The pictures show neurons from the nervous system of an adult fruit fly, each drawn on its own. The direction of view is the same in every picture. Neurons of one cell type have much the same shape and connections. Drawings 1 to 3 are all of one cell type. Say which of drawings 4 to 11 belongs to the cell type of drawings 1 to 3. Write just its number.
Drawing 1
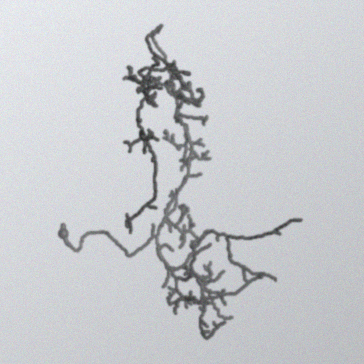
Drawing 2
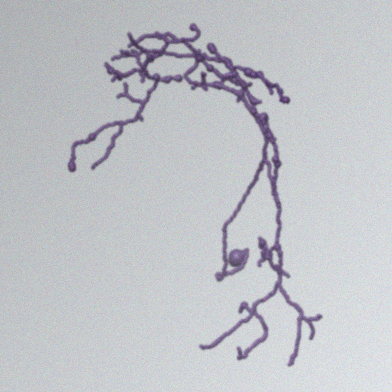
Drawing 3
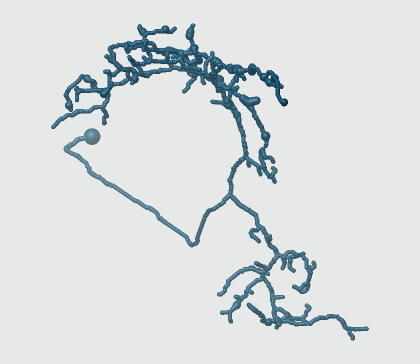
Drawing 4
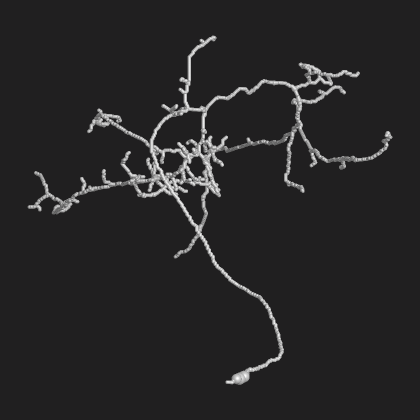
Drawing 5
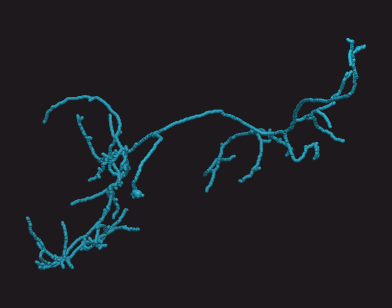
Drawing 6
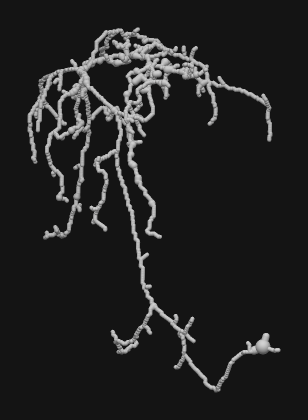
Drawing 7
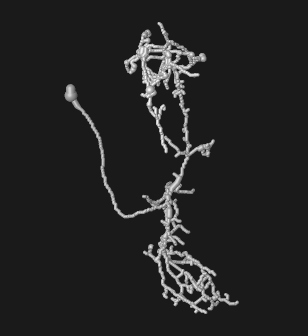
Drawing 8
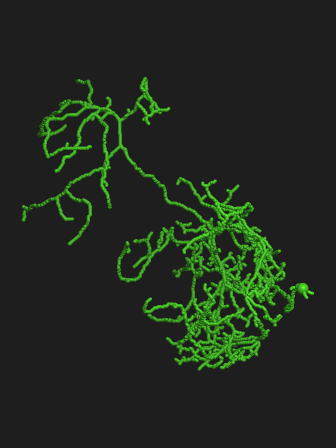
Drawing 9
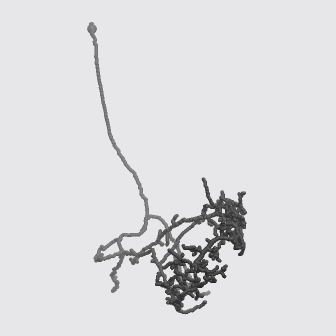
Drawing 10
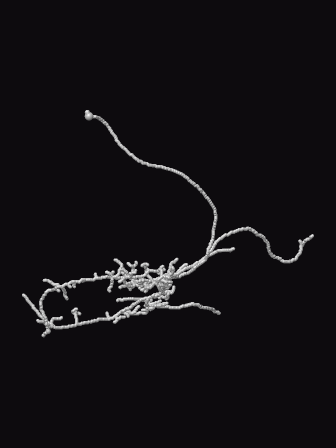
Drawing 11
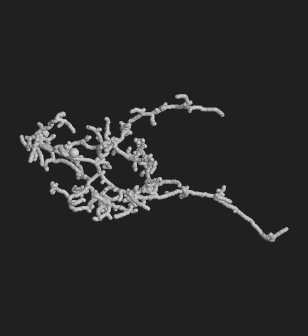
7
